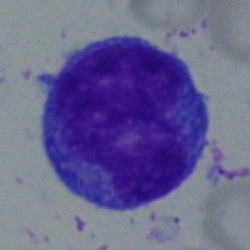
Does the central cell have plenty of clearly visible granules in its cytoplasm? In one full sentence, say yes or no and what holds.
No, this cell has a cytoplasm without visible granules.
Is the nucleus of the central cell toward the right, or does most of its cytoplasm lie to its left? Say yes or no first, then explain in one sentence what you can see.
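Yes. The rim of cytoplasm is widest at the lower left of the cell.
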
